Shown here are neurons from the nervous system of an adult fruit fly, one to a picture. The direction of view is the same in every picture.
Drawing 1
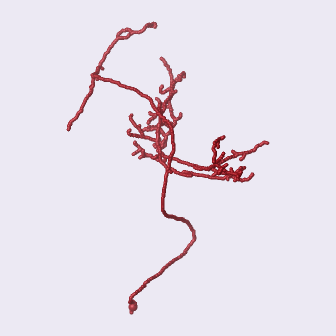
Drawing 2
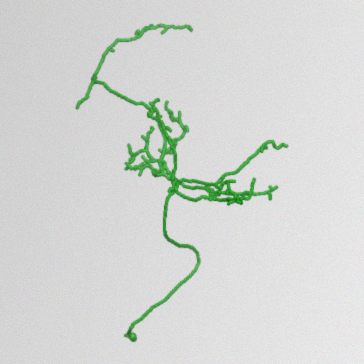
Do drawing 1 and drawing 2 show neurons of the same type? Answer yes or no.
yes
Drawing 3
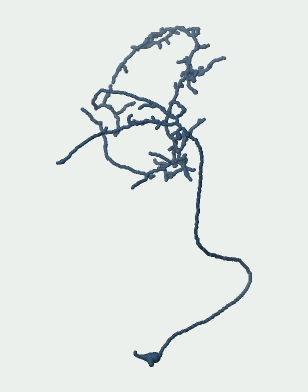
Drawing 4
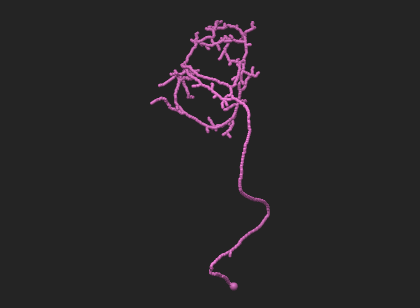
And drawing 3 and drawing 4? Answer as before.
yes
